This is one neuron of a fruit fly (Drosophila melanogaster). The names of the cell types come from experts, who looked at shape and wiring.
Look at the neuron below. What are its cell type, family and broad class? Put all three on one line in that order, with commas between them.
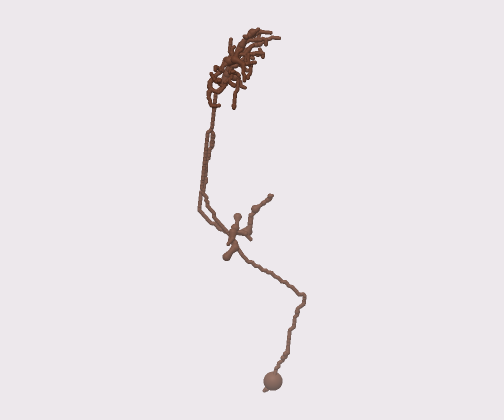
T5b, T, optic-lobe intrinsic neuron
